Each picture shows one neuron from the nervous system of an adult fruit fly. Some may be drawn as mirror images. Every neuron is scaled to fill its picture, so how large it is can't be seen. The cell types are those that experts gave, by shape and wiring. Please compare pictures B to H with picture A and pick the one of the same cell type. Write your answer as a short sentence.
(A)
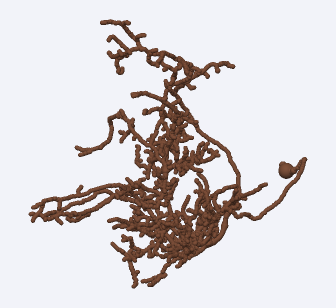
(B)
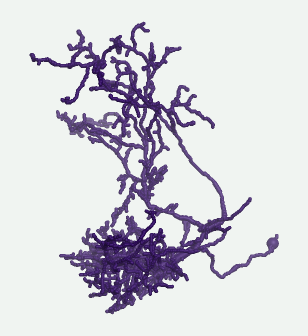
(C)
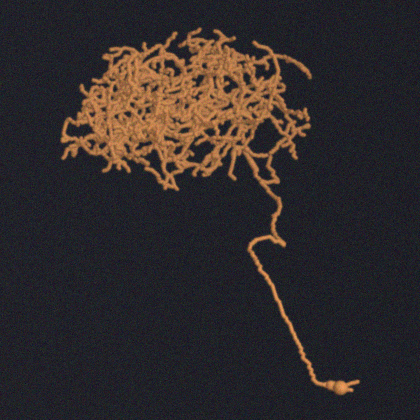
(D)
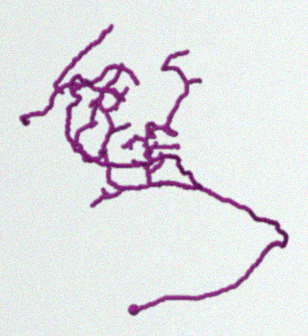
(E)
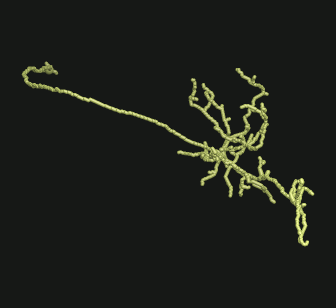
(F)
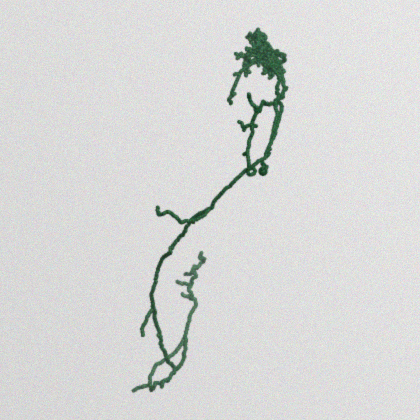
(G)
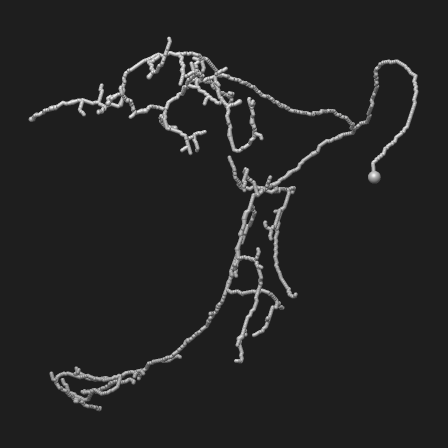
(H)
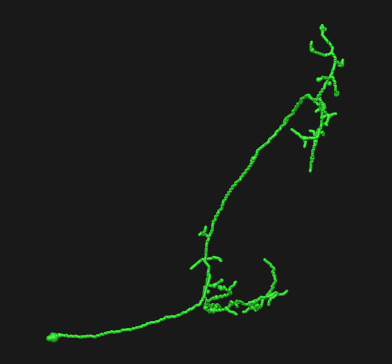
Picture B shows a neuron of the same cell type.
